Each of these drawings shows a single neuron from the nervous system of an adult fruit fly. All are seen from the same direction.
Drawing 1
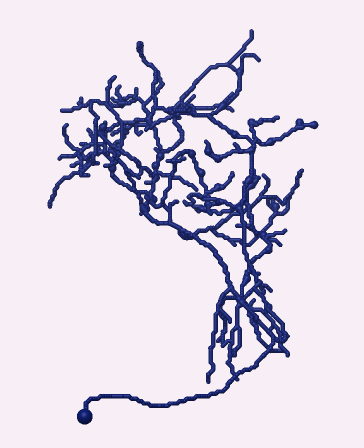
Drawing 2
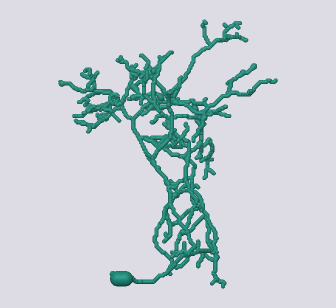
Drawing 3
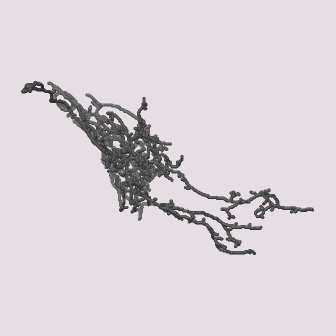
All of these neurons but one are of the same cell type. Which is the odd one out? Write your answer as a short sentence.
Drawing 3 is the odd one out.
